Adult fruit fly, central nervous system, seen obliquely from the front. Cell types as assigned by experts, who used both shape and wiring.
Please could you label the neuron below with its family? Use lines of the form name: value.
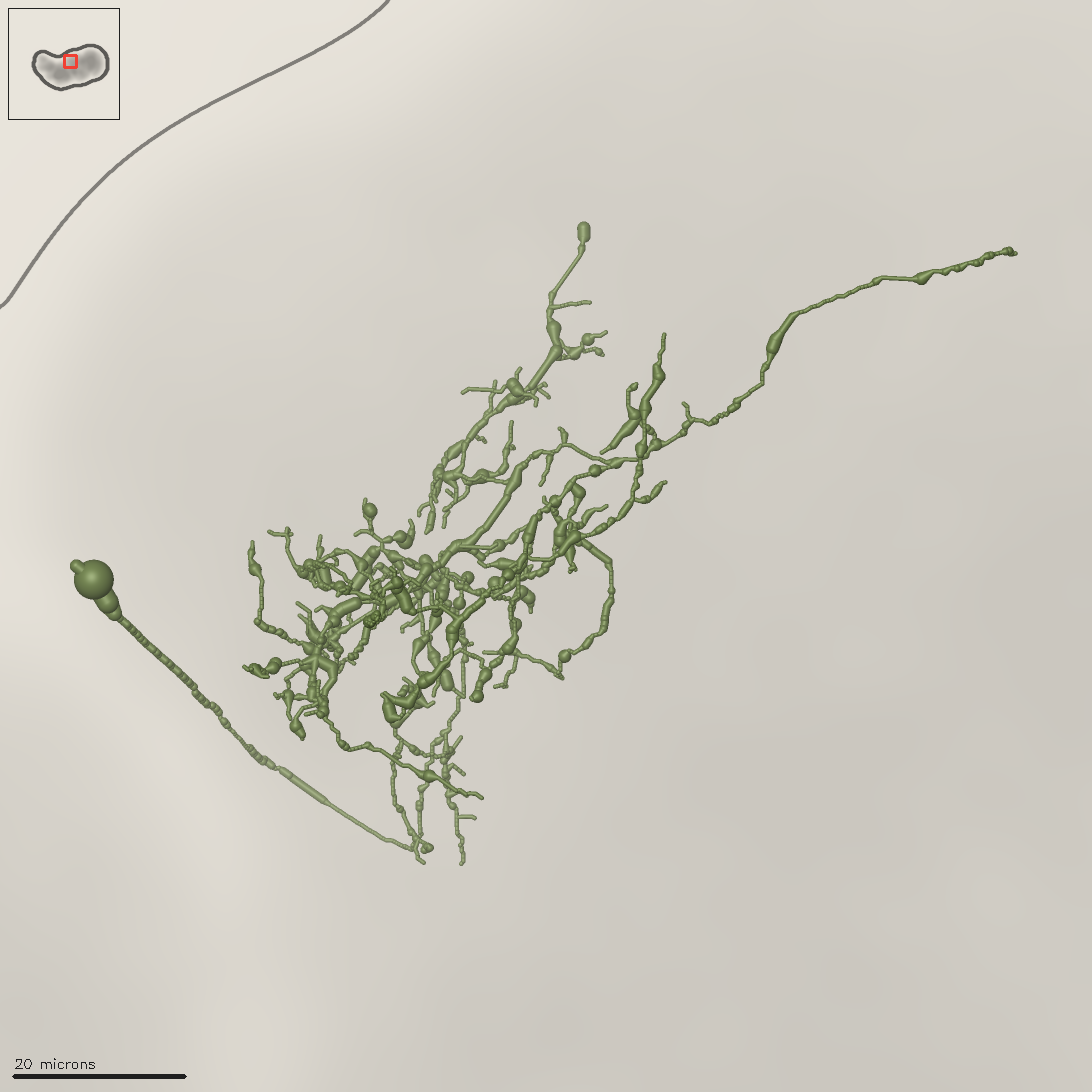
family: hemilineage VPNp&v1_posterior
